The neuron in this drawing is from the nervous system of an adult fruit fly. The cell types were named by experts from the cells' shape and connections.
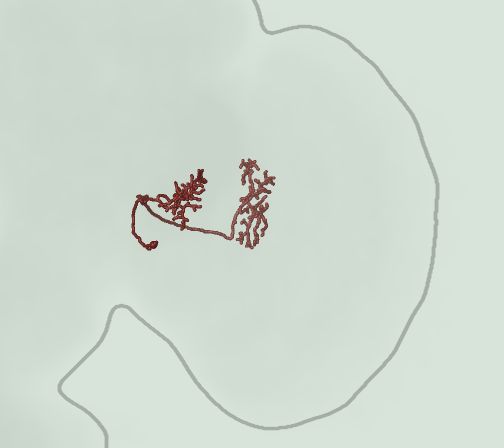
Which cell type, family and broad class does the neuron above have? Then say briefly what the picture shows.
The cell type is MeLo13. Its family is MeLo. This is an optic-lobe intrinsic neuron. As drawn here it is wider than it is tall.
